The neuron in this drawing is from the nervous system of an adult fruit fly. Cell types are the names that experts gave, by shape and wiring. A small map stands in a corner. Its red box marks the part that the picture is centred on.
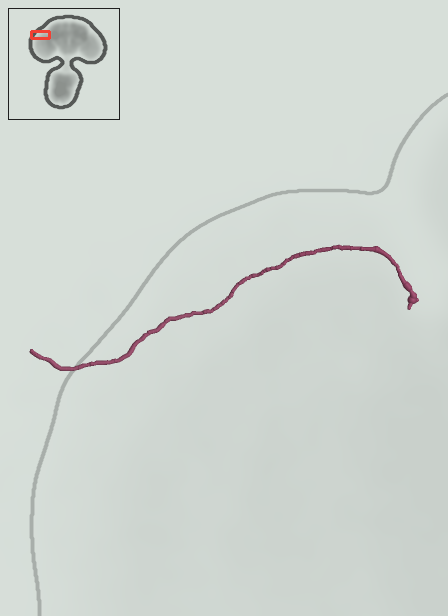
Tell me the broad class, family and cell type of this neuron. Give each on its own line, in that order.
photoreceptor or other optic-lobe sensory neuron
class visual
R8d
